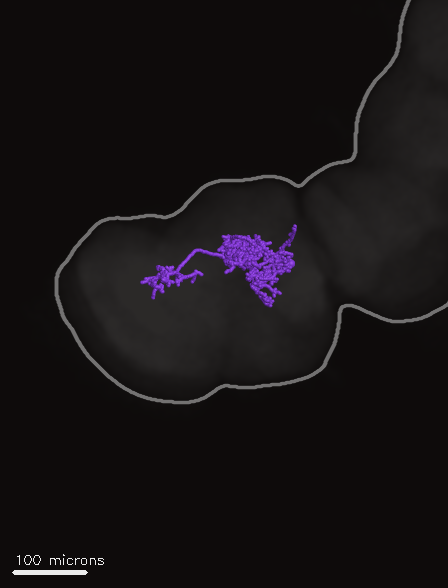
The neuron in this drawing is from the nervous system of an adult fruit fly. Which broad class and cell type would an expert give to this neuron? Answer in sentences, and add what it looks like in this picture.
It is a central-brain intrinsic neuron. It is of cell type CL095. By the scale bar it is about 200 microns wide in this view. As drawn here it is wider than it is tall.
